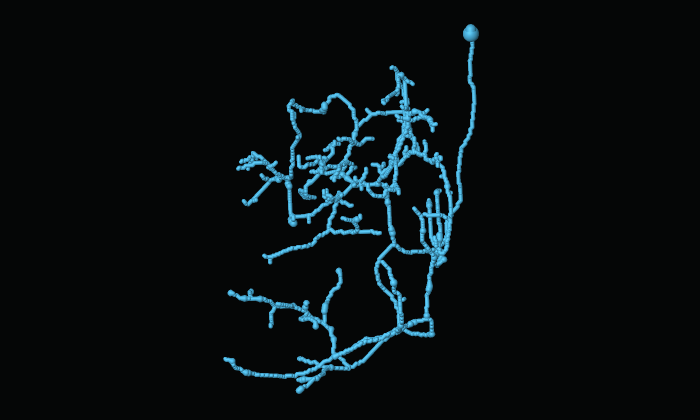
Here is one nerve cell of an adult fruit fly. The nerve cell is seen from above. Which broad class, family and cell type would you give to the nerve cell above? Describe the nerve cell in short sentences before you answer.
The picture shows dozens of branch ends. As drawn here it is taller than it is wide. This is a nerve-cord intrinsic neuron. The family is hemilineage 01B. It is of cell type IN01B015.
